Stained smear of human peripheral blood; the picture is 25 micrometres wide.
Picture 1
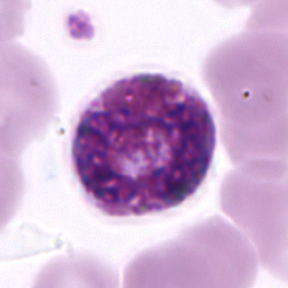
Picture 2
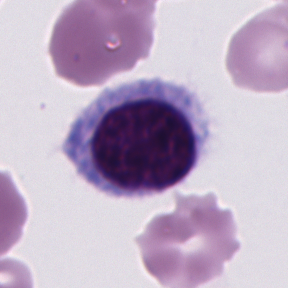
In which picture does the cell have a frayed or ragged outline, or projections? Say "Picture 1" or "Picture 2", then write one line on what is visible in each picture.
Picture 2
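In picture 1: The cell has a round, smooth outline.
In picture 2: The cell's border is fuzzy and finely frayed rather than smooth.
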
